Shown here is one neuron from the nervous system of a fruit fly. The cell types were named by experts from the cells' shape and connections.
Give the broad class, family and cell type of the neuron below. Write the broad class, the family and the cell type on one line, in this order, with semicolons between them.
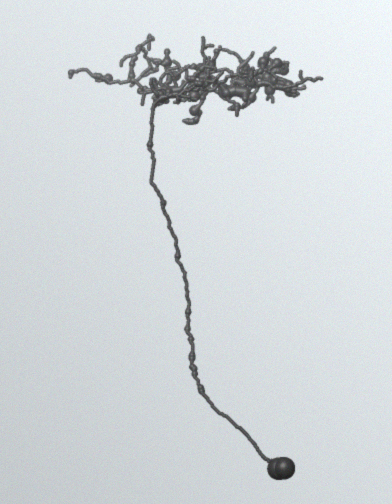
optic-lobe intrinsic neuron; Cm; Cm3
